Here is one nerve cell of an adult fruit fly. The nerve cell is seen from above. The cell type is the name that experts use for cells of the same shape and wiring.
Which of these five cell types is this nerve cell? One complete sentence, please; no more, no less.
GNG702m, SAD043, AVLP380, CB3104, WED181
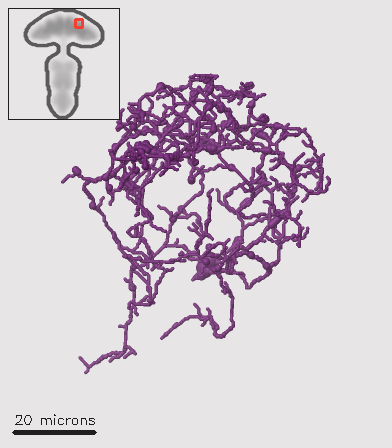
This nerve cell carries the cell type designation CB3104.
